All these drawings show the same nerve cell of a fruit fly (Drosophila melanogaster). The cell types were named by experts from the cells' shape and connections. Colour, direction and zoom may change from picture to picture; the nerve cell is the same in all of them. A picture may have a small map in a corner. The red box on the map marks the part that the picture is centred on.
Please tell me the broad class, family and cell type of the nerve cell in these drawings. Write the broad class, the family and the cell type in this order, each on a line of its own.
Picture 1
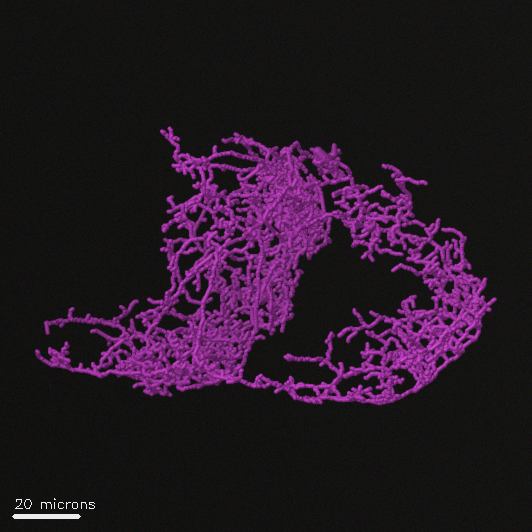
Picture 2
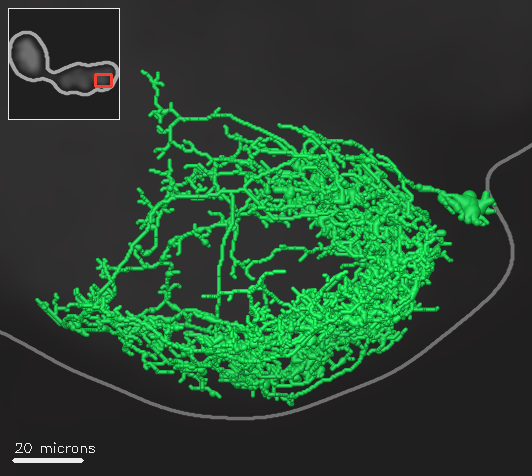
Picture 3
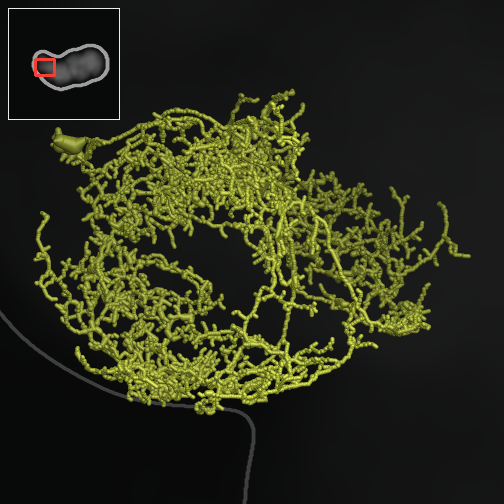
nerve-cord intrinsic neuron
hemilineage 01B
IN01B002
